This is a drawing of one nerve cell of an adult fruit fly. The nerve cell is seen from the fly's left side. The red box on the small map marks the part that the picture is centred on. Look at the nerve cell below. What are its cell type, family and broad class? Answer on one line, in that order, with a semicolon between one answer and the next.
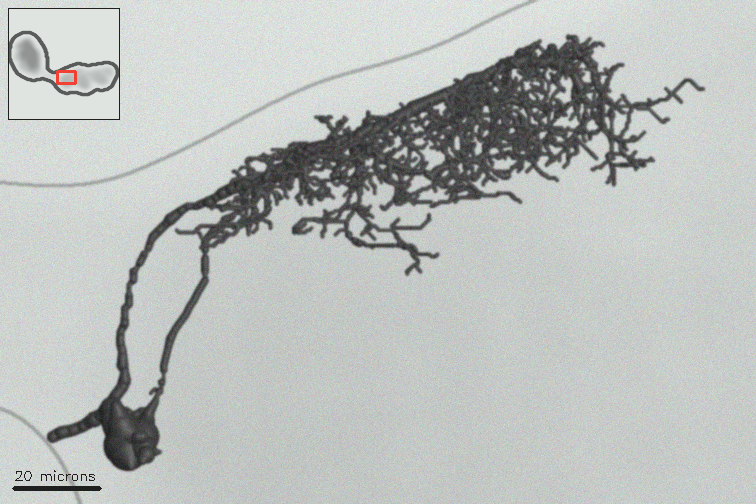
MNnm10; hemilineage 16B; motor neuron of the nerve cord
